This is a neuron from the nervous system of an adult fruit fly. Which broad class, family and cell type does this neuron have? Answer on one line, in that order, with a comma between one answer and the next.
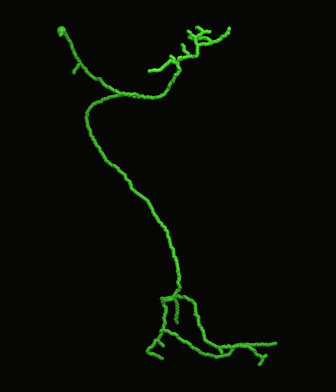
central-brain intrinsic neuron, hemilineage LB19, PS342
